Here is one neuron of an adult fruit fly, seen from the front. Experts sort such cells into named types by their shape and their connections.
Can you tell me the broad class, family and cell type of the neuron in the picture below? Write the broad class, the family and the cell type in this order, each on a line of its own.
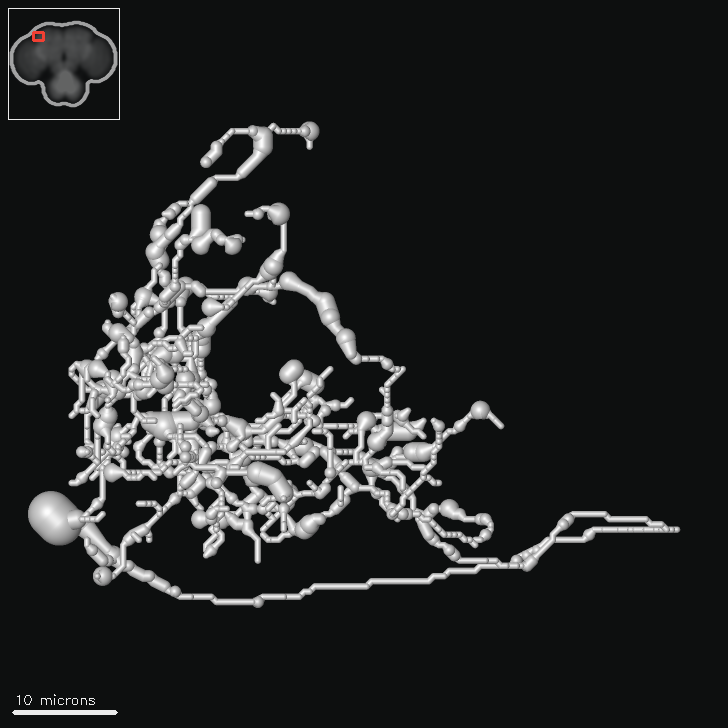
central-brain intrinsic neuron
hemilineage LHp1
LHPV4a9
